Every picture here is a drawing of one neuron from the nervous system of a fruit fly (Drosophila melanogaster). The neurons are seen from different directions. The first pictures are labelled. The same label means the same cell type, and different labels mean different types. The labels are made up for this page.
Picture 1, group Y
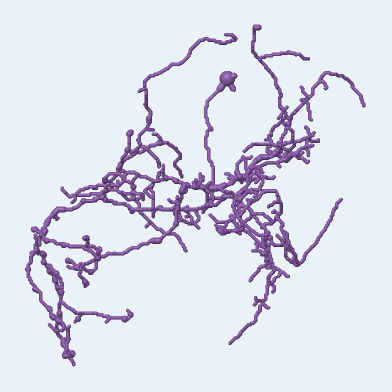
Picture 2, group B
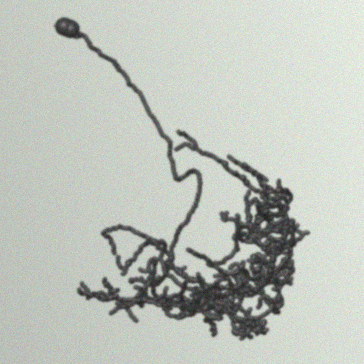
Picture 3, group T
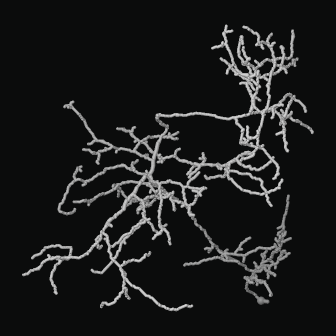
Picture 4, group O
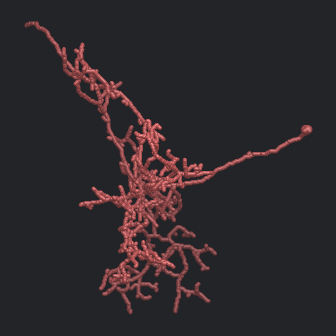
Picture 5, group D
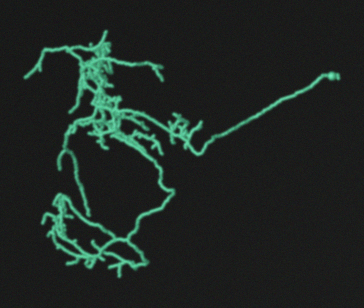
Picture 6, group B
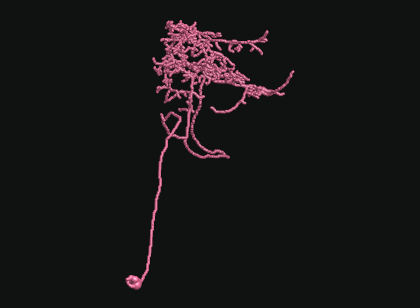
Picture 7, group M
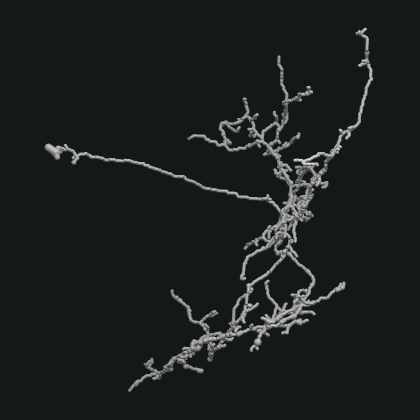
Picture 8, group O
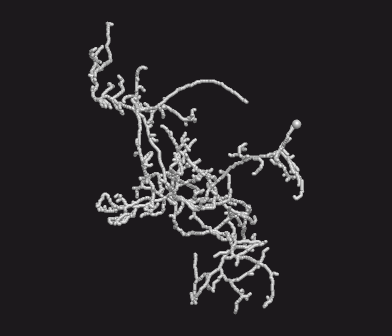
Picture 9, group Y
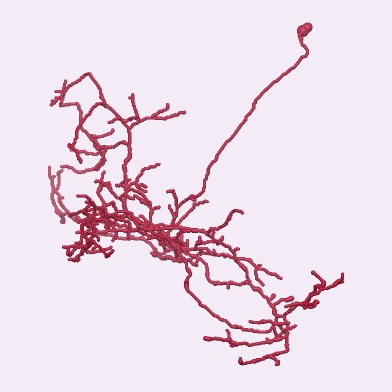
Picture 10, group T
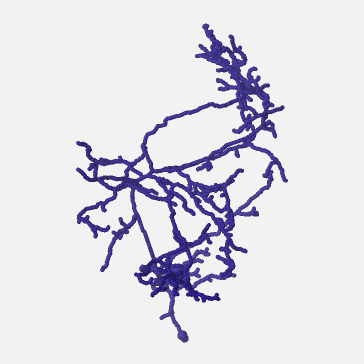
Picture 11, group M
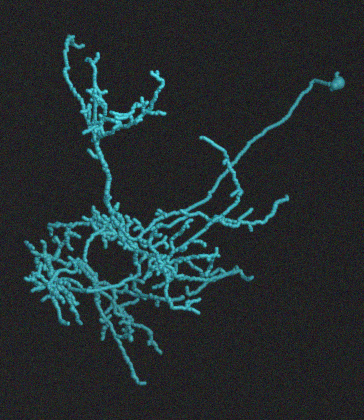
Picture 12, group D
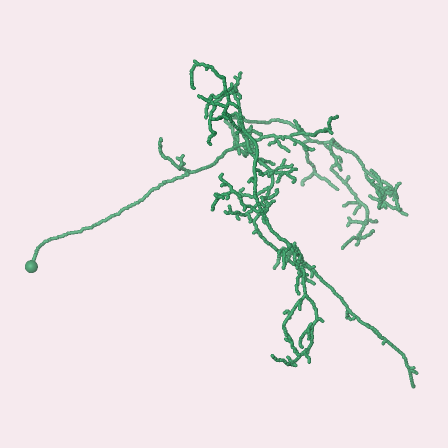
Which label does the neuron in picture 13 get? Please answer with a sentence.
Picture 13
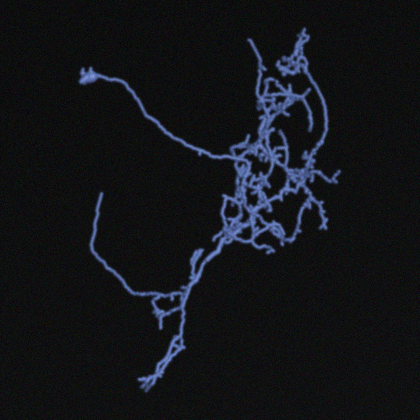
It belongs to group M.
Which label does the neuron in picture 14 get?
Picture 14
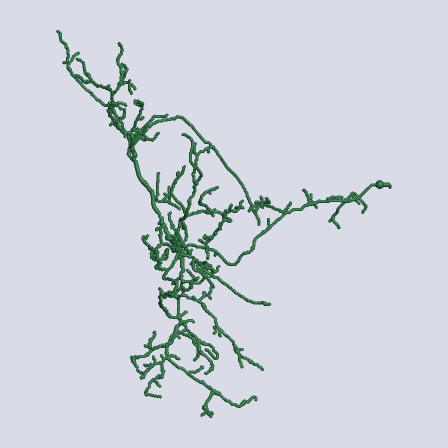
It belongs to group O.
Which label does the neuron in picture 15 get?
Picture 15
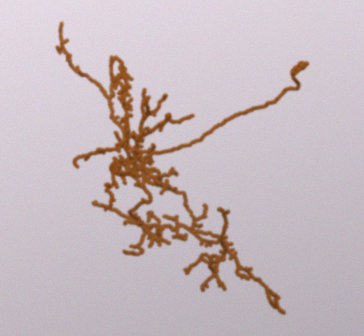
It belongs to group M.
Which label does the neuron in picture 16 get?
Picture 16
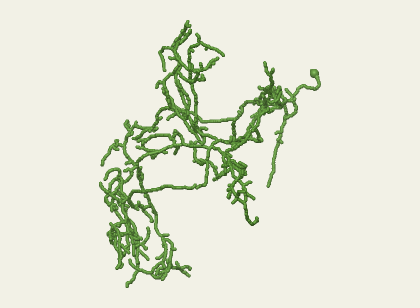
It belongs to group T.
